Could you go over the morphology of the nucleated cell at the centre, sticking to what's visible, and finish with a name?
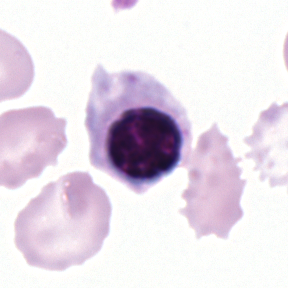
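Let me see: the nucleus sits off-centre, toward the lower right of the cell. I find no nucleoli in it. The cytoplasm looks pale greyish lilac, and I don't see any coarse granules there. This is a normoblast.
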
